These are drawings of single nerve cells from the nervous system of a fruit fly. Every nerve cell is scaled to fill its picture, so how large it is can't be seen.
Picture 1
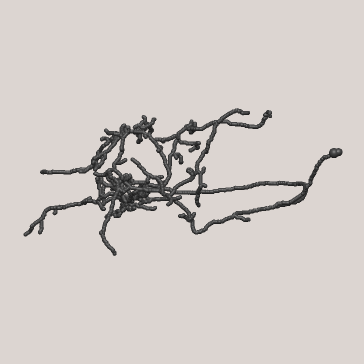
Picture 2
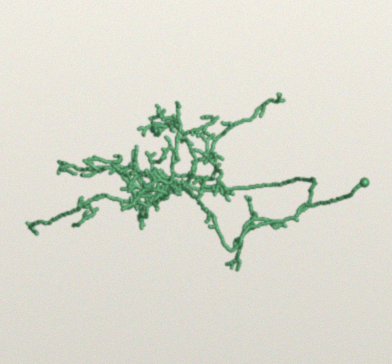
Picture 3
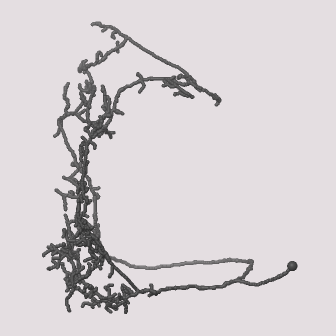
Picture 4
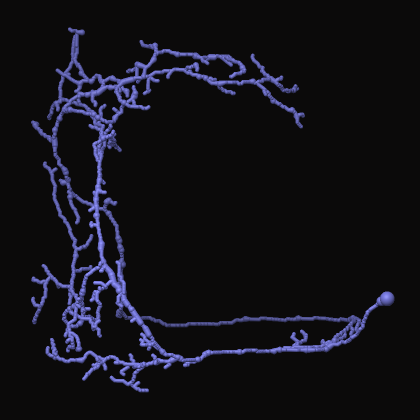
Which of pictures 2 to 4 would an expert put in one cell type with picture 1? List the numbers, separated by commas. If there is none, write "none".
2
